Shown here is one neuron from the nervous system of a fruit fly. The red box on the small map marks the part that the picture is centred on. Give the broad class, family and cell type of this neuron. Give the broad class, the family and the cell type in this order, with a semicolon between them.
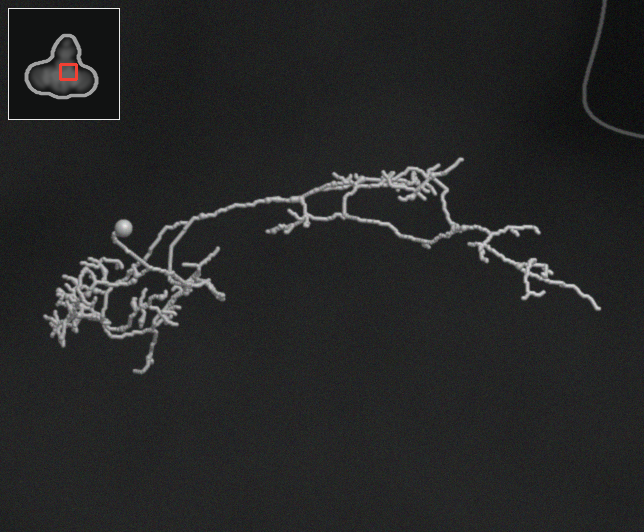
central-brain intrinsic neuron; hemilineage DM4_dorsal; CB3076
